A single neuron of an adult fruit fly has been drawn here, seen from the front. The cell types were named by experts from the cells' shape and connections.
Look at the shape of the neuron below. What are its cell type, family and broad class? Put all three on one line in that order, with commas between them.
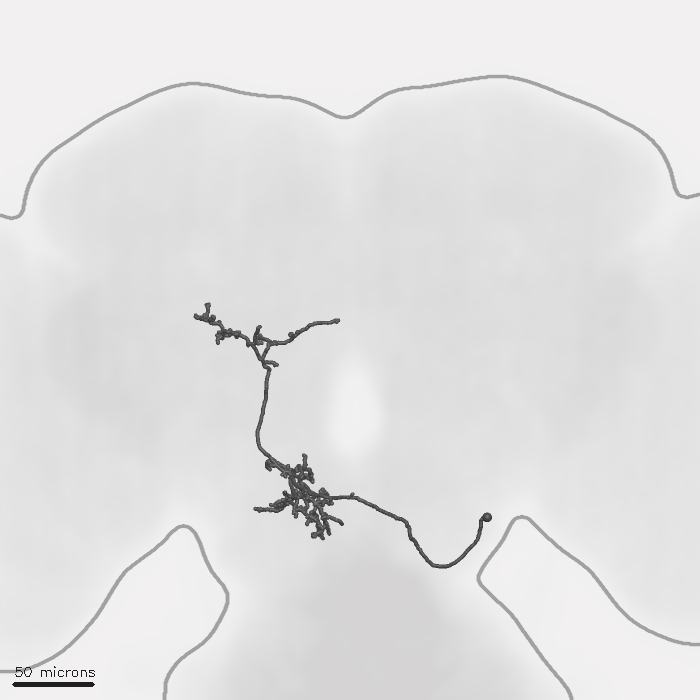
GNG662, hemilineage MX7, central-brain intrinsic neuron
